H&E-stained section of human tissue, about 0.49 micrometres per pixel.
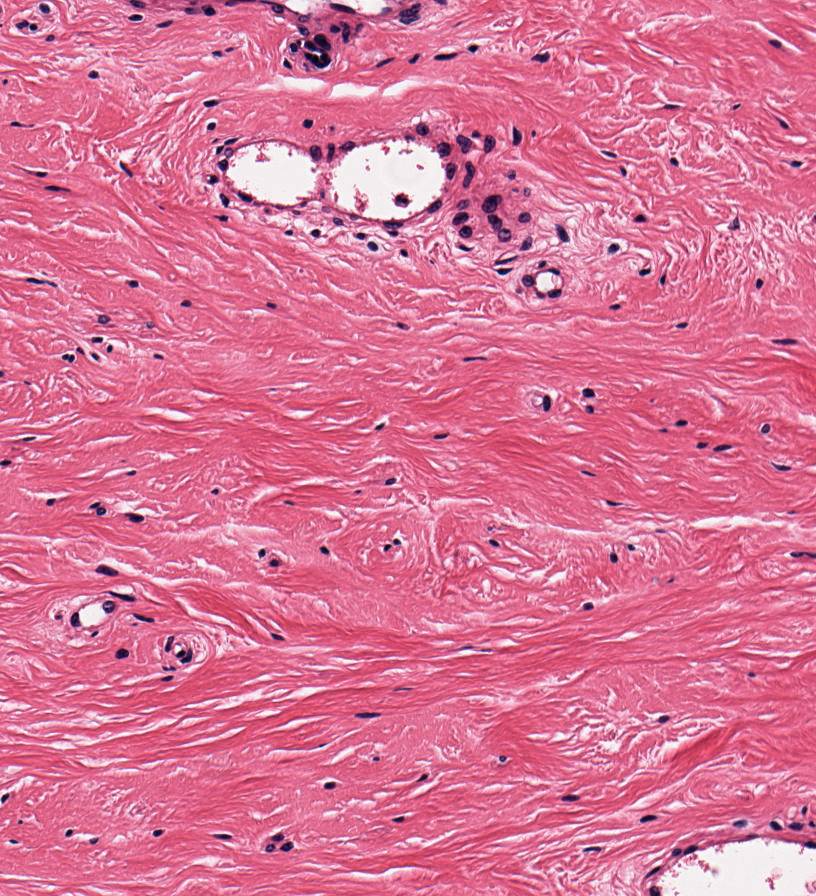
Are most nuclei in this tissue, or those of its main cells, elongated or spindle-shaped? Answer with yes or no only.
Yes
